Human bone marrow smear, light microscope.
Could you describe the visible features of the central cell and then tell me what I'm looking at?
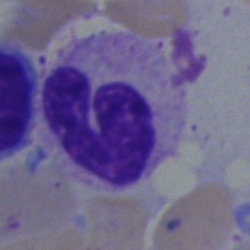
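Checking the nucleus: it is deeply indented into a curved horseshoe, with its notch opening toward the top of the picture. Checking the chromatin: dense and dark purple. Checking the cytoplasm: fine purple granules scattered through. Verdict: band neutrophil.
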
